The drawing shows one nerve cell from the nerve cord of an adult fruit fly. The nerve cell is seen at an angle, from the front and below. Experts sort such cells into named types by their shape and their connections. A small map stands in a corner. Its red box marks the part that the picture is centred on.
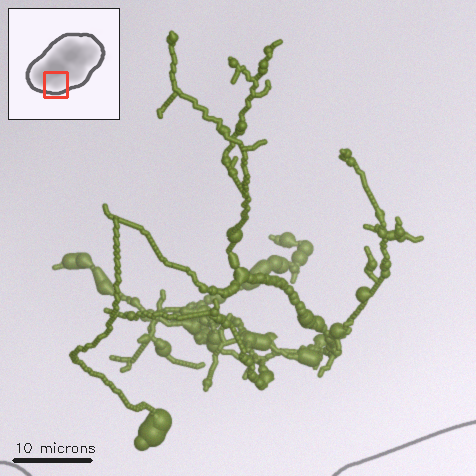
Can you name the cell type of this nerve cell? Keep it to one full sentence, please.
The nerve cell is categorized under cell type IN13A067.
